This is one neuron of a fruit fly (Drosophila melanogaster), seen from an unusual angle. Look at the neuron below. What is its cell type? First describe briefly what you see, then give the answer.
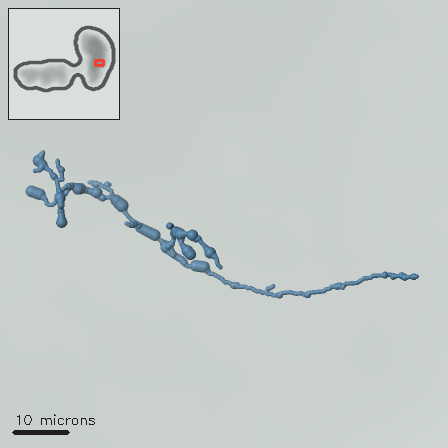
It lies in the brain. No cell body is drawn. By the scale bar it is about 75 microns wide in this view. This is a sensory neuron entering the brain. Its cell type is JO-EV2.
